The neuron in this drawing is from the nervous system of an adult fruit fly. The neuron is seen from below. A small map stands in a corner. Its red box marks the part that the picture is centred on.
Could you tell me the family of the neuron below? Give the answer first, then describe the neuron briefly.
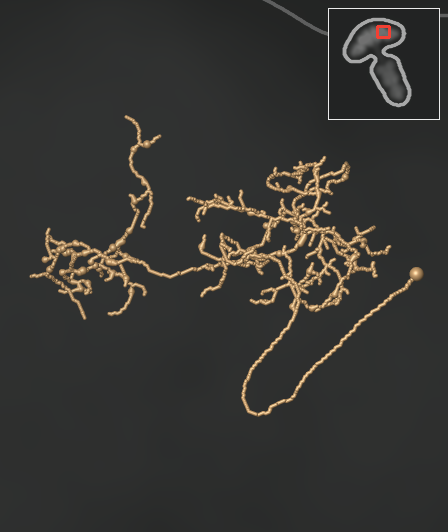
Its family is hemilineage LHp1. It is a central-brain intrinsic neuron. It is in the brain and does not reach the nerve cord. The cell body is on the right of the picture. Dozens of branch ends can be seen.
